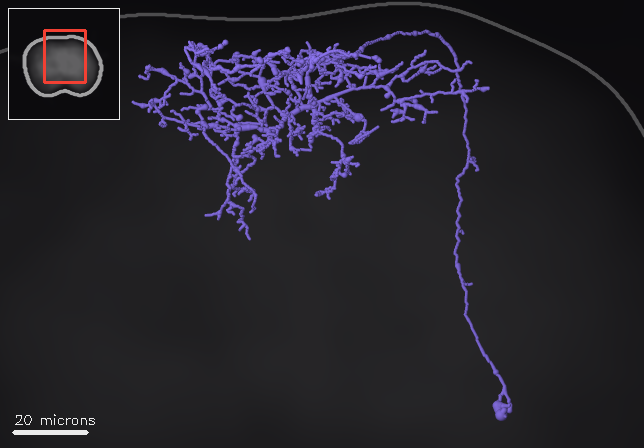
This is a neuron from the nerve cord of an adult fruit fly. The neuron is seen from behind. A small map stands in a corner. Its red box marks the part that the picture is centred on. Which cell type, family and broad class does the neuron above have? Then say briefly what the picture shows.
The cell type is IN06A039. The family is hemilineage 06A. Its broad class is nerve-cord intrinsic neuron. From top to bottom in the picture it spans about 110 microns. As drawn here it is about as wide as it is tall.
